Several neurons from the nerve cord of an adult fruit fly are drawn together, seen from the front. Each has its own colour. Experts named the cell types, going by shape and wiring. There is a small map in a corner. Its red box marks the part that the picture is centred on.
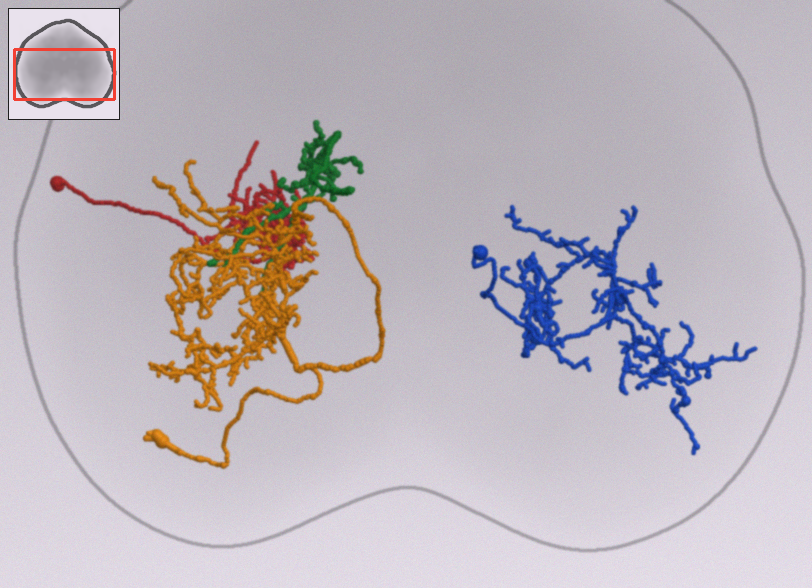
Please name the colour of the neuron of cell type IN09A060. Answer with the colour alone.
red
